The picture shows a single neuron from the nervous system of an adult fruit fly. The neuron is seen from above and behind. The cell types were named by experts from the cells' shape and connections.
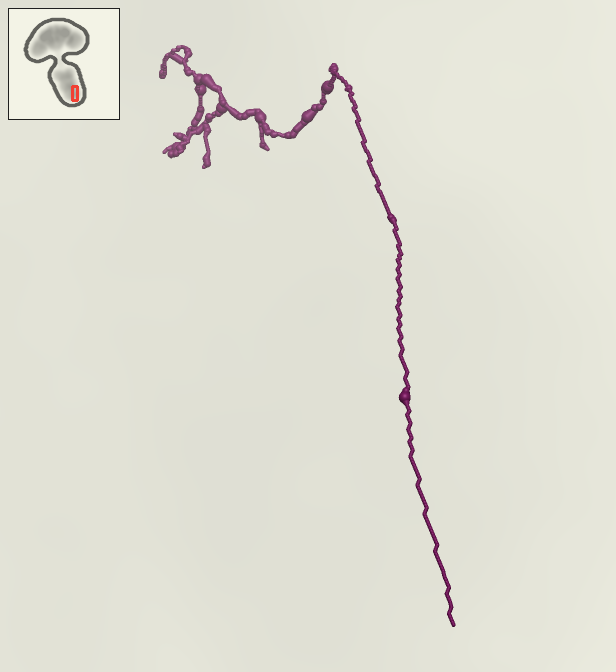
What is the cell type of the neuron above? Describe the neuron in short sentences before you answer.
It is in the nerve cord and does not reach the brain. The drawing shows no cell body. There are a dozen or fewer branch ends. It is a sensory neuron entering the nerve cord. It is of cell type SNxx03.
